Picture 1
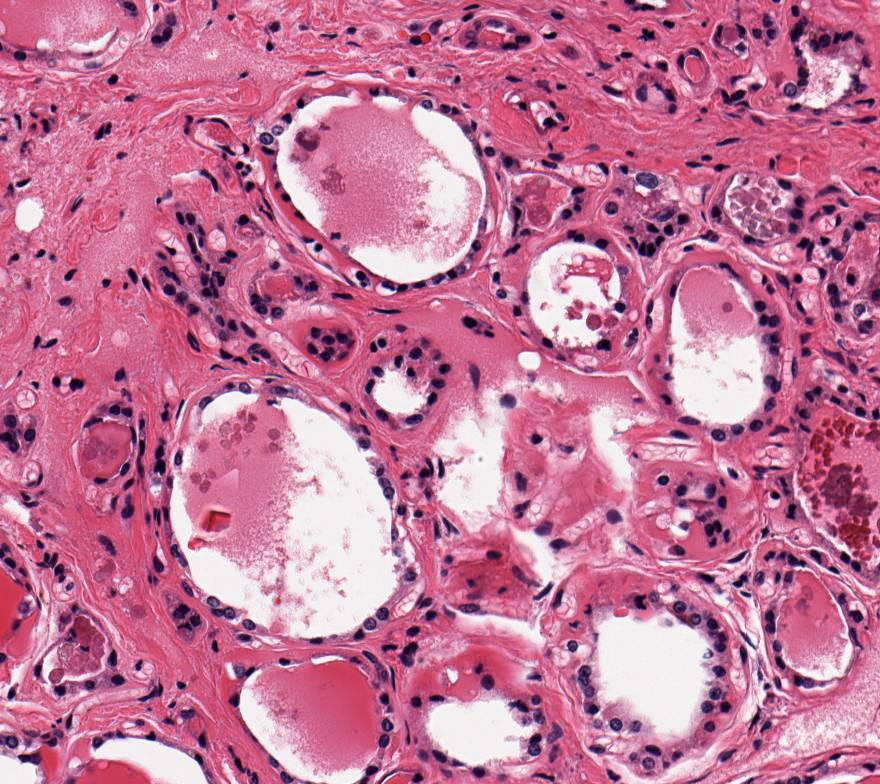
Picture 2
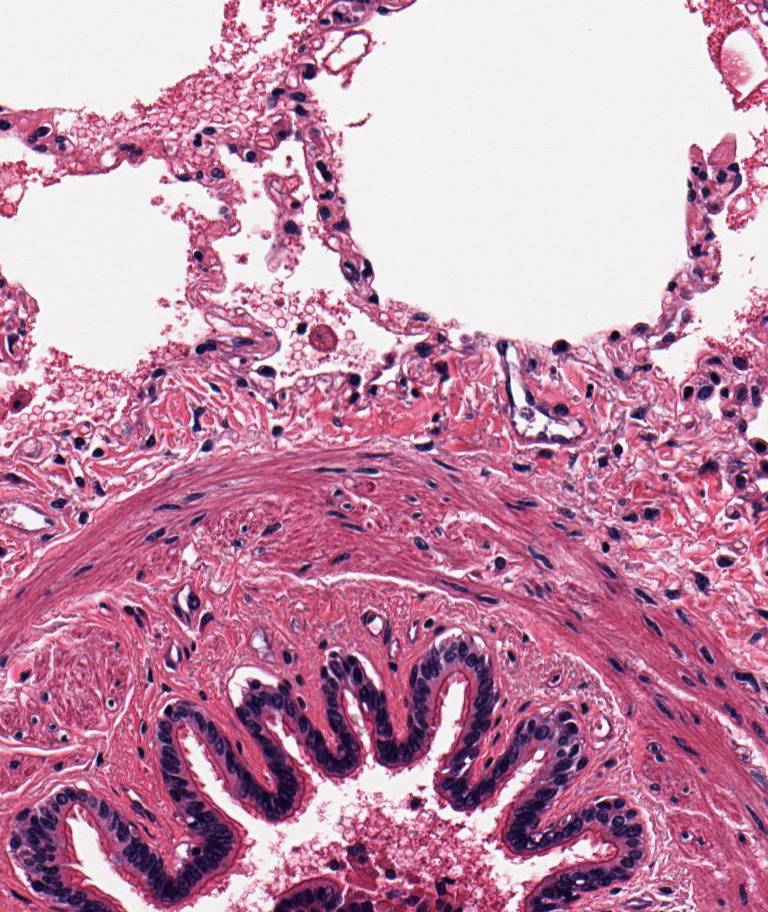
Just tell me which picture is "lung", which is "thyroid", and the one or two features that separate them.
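Picture 1: thyroid. Picture 2: lung. Thyroid: larger spaces lined by a single layer of flattened to low cuboidal cells; most lumens hold pale pink homogeneous material with clear empty areas at its edges.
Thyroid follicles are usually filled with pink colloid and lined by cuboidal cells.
Also in the thyroid: red blood cell cluster in a space at the right edge; no fat cells. Lung: large airway with a folded lining in the lower half, thin-walled air spaces in the upper half. Airway lining thrown into regular folds projecting into the lumen; lining cells columnar, with crowded, dark, oval nuclei; a band of smooth muscle circles the airway just beneath.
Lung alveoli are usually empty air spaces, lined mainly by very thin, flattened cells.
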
